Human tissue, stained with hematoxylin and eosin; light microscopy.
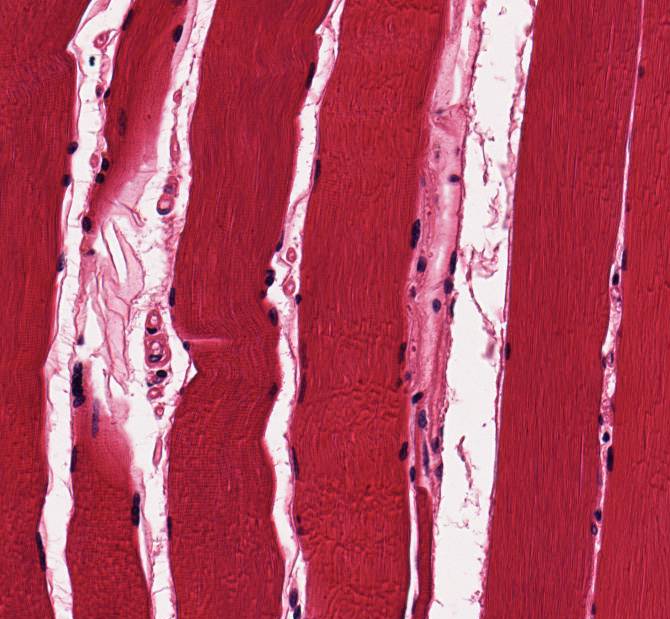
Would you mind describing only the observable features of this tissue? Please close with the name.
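Several long muscle fibres run parallel from top to bottom of the field, stained a deep, even red throughout. Their dark, elongated nuclei lie at the fibre edges, not centrally. Small rounded blood vessels sit in the connective tissue strip left of centre. This is skeletal muscle.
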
